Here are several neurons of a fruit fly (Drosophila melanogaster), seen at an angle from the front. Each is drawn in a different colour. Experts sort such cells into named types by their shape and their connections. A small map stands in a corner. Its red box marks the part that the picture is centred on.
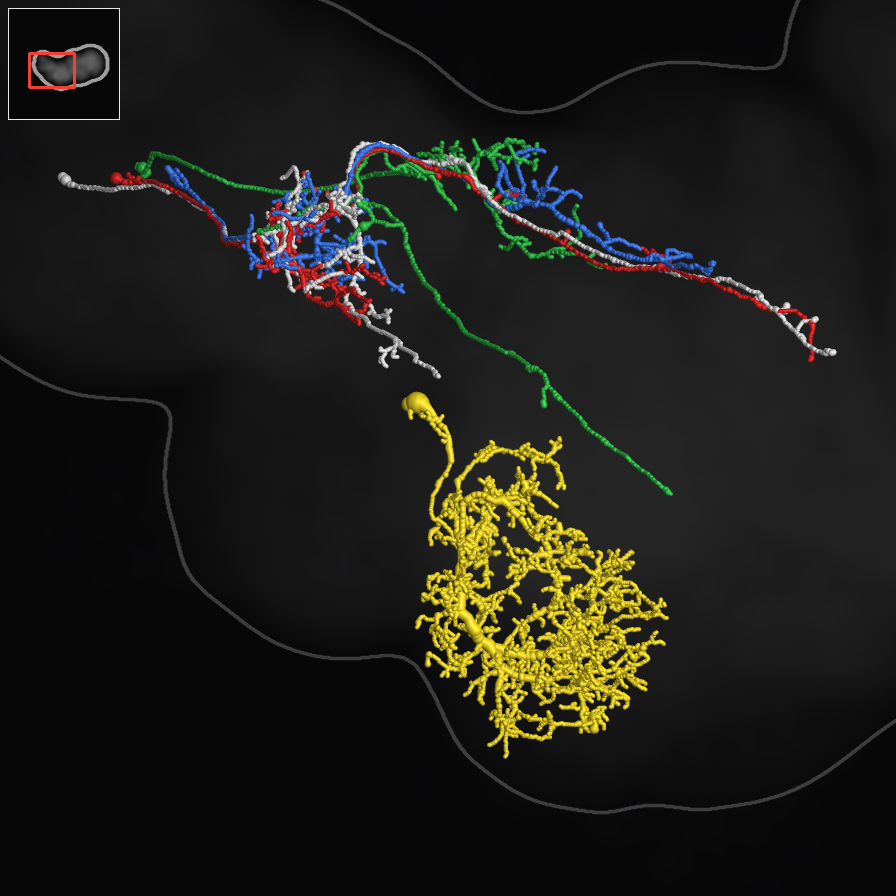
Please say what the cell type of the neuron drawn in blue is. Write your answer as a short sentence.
The cell type is IN06A094.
